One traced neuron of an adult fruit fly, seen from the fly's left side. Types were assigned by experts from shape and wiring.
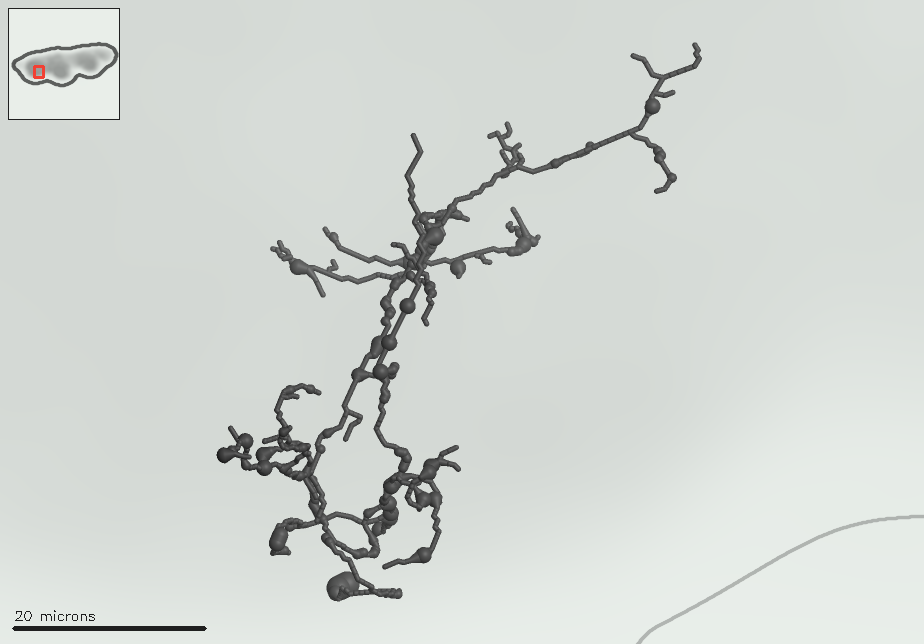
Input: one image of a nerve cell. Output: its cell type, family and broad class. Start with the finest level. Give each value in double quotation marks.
"IN01B102", "hemilineage 01B", "nerve-cord intrinsic neuron"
